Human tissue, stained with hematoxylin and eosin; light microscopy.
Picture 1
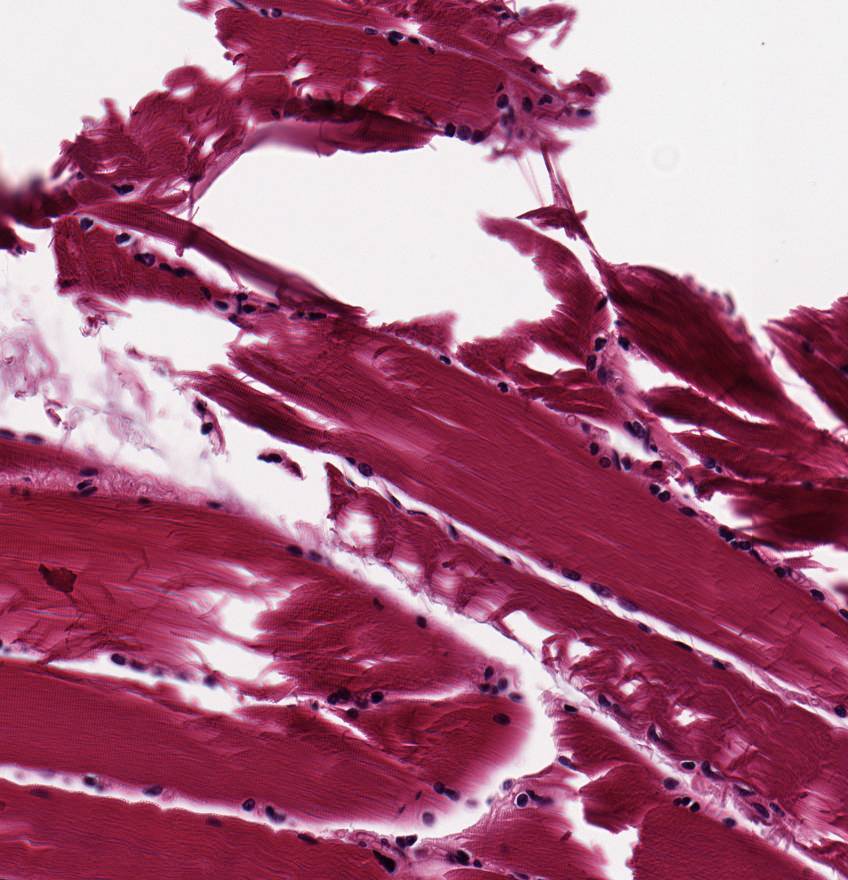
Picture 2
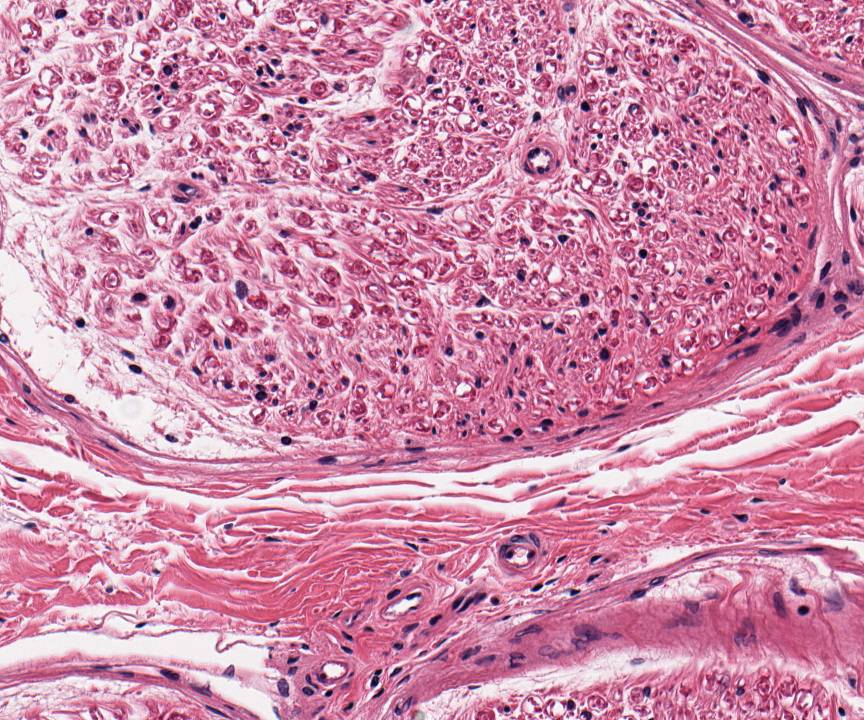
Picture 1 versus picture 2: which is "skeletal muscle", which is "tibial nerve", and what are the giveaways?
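Skeletal muscle appears in picture 1, tibial nerve in picture 2. The muscle fibres have an even deep pink-red cytoplasm with fine lengthwise streaks, and their small dark nuclei lie at the fibre edges. The tibial nerve instead forms a large rounded bundle filling most of the upper two-thirds, its fibres cut in cross section as many small round pink profiles, each with a pale halo. Small dark oval nuclei are scattered among these fibres throughout, and a thin layer of flattened cells with elongated nuclei wraps the lower edge of the bundle.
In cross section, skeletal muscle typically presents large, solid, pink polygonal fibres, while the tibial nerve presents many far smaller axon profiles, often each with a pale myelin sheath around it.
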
